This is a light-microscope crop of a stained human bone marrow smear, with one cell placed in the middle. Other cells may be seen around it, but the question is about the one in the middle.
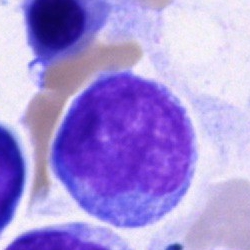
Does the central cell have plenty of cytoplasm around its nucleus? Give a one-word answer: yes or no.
No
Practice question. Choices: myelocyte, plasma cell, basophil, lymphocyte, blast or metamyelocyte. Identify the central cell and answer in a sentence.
Regarding the central cell, it is a blast.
